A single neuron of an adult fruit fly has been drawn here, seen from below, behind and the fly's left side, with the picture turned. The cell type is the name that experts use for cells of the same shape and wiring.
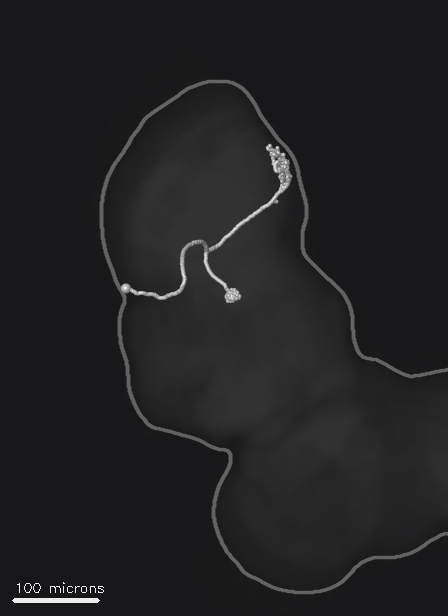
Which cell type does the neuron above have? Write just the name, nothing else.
SA2_a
